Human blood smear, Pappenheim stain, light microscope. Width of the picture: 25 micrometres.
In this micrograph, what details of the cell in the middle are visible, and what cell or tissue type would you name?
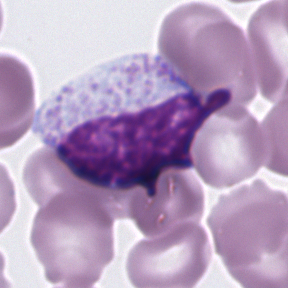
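Cytoplasm mainly in the upper-left part of the cell, above the nucleus; pale greyish-blue. Many small purple granules scattered through it. Nucleus irregular, tapering into a pointed extension toward the upper right. Cell is a myelocyte.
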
